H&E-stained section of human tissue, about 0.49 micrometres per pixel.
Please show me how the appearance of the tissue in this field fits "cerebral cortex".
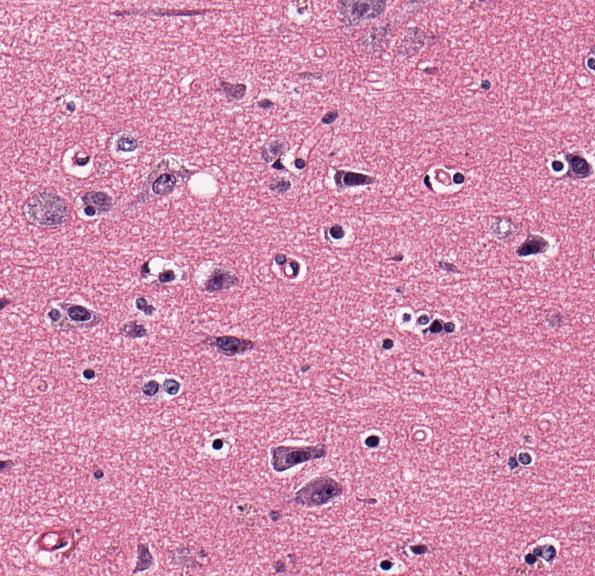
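The pink, finely granular neuropil filling the field, with single scattered cells and no epithelium, glands or fat, goes with cerebral cortex. So do the large neurons with triangular cell bodies and purple-tinged cytoplasm scattered across the field, including a pair at lower centre.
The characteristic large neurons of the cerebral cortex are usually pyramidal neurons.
The clear spaces around many cell bodies do not: they are consistent with shrinkage artefact.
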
